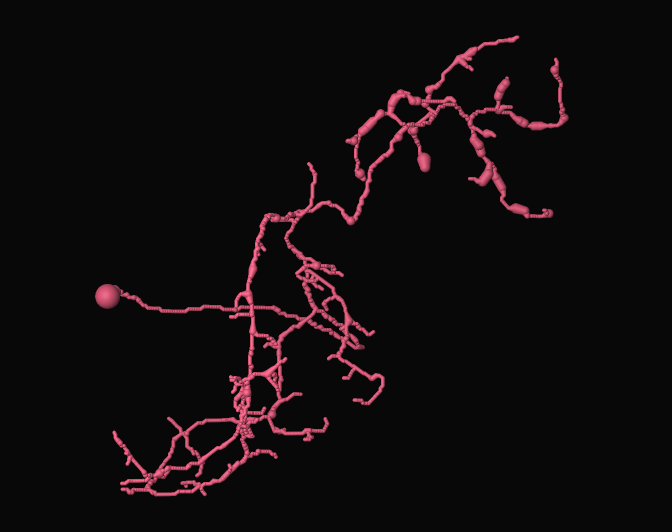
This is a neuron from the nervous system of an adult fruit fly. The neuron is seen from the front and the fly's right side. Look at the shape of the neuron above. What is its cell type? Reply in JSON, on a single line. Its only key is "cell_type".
{"cell_type": "CB0972"}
